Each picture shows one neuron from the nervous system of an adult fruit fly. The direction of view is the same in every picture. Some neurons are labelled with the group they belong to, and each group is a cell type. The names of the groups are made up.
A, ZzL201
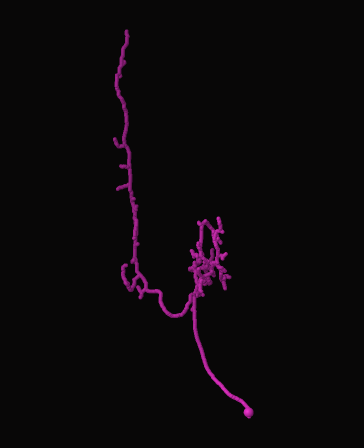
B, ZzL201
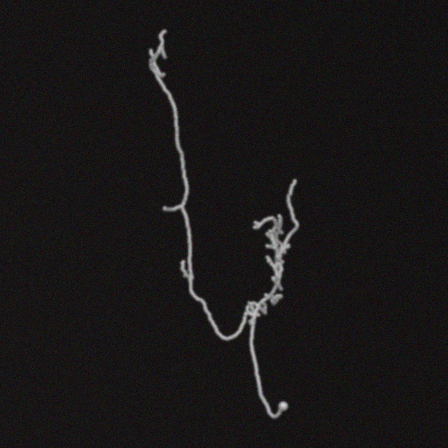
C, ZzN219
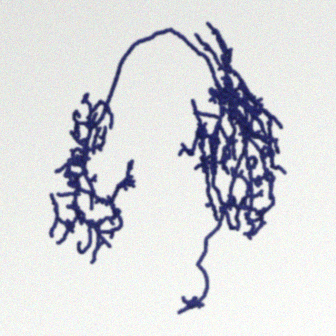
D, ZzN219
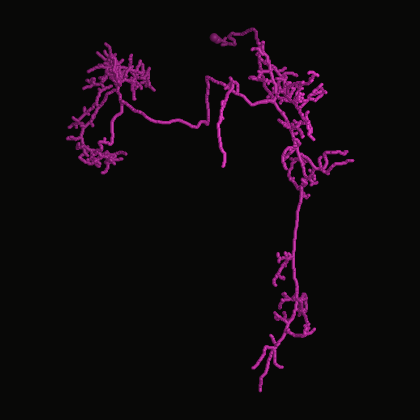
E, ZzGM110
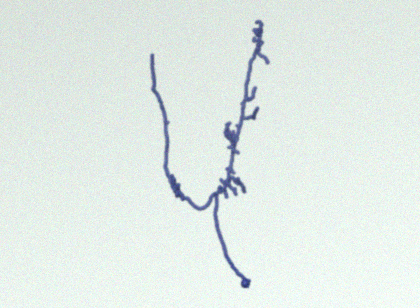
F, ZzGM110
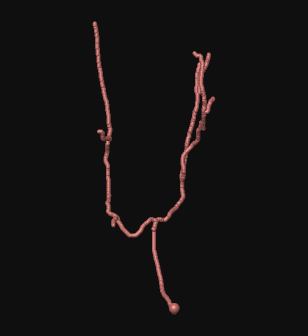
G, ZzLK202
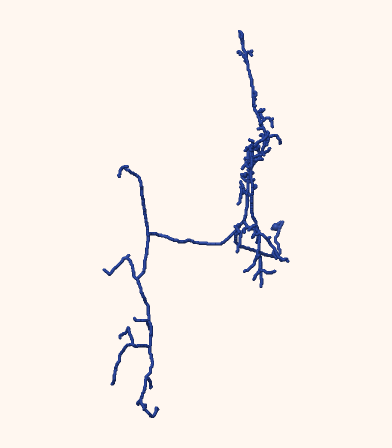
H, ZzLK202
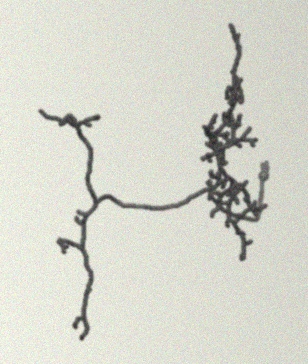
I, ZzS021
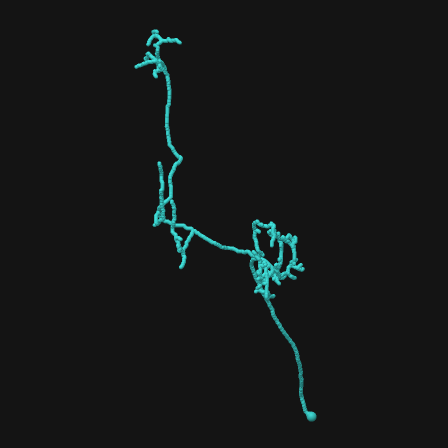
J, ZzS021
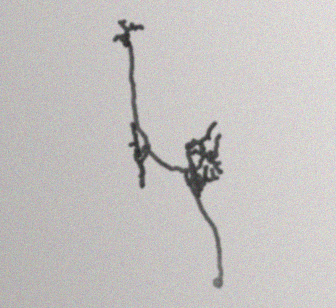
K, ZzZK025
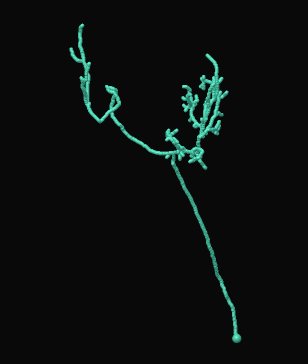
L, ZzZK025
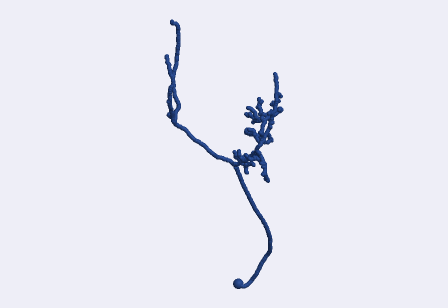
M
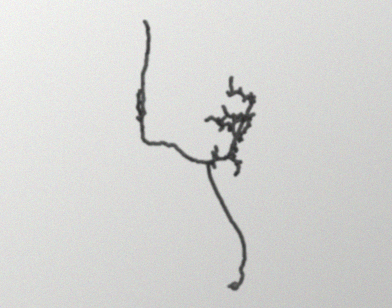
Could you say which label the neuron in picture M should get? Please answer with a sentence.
It belongs to ZzZK025.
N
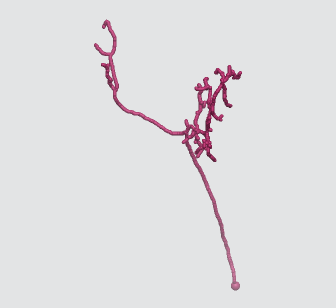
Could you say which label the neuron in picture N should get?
It belongs to ZzZK025.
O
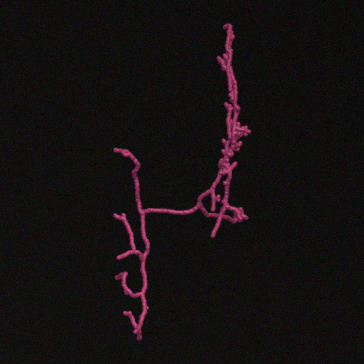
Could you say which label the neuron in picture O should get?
It belongs to ZzLK202.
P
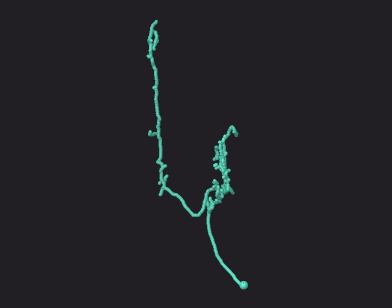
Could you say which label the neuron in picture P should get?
It belongs to ZzL201.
